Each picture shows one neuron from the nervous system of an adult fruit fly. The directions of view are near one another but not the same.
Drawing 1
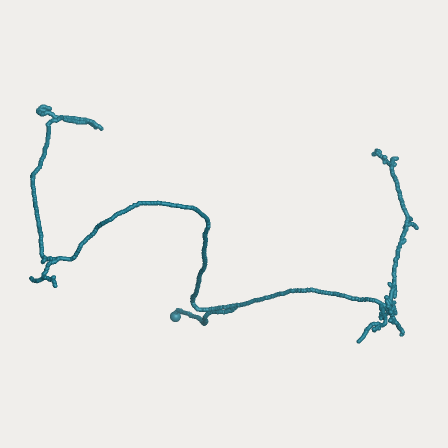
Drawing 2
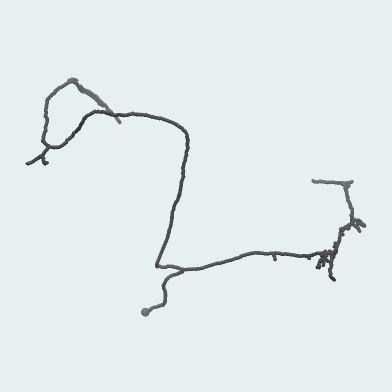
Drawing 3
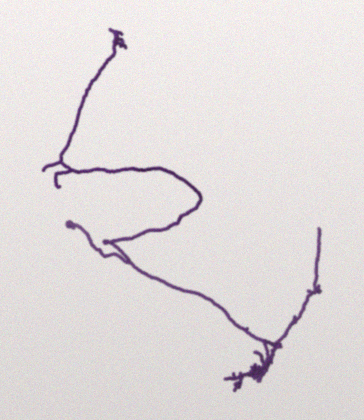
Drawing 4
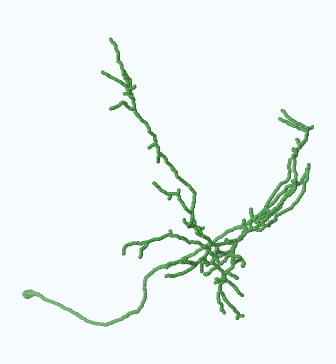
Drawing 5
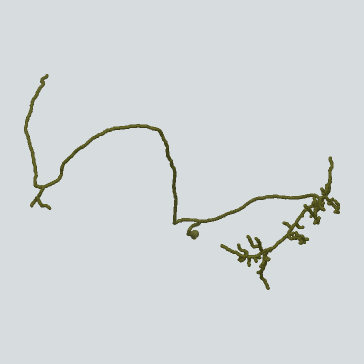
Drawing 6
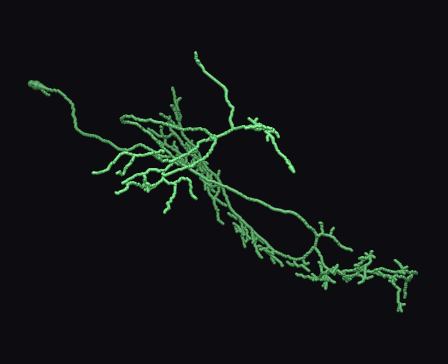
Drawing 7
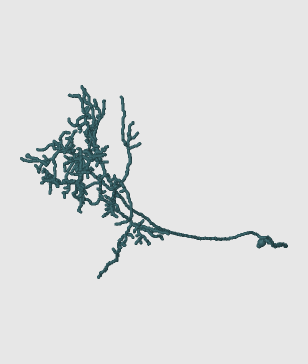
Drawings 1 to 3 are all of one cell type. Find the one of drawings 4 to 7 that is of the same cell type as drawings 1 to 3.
5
